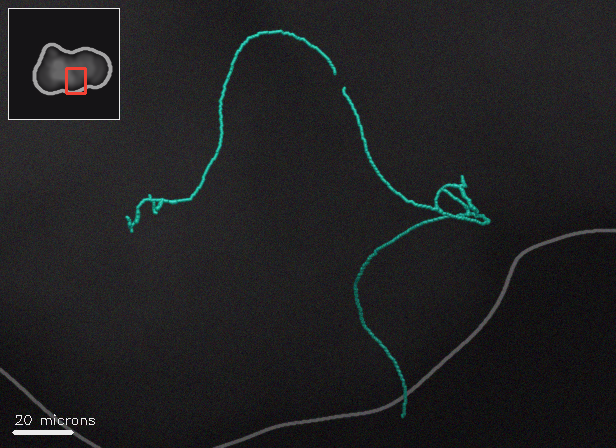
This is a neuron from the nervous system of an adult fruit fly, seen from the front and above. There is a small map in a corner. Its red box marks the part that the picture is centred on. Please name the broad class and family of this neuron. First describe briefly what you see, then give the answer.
No cell body is drawn. From top to bottom in the picture it spans about 140 microns. It has a dozen or fewer branch ends. This is a sensory neuron entering the brain. Its family is called class olfactory.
